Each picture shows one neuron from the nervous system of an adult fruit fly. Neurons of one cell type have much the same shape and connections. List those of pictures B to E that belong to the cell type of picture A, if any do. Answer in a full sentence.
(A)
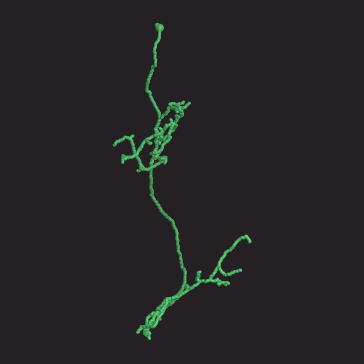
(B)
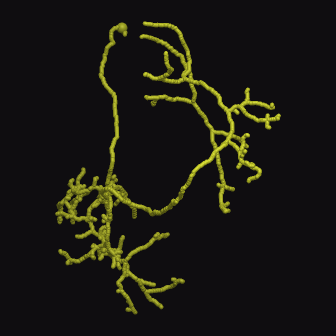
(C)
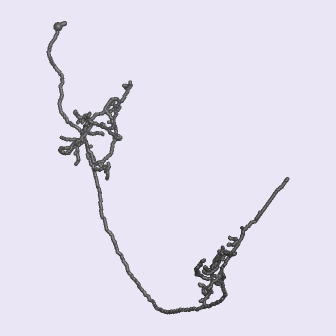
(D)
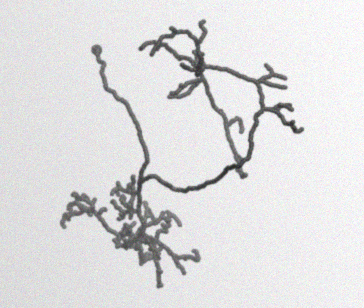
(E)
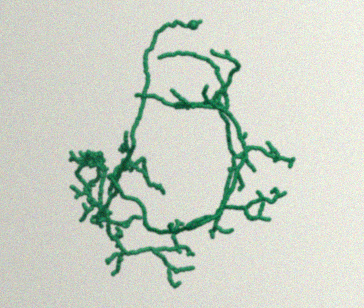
Picture C is of the same cell type.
